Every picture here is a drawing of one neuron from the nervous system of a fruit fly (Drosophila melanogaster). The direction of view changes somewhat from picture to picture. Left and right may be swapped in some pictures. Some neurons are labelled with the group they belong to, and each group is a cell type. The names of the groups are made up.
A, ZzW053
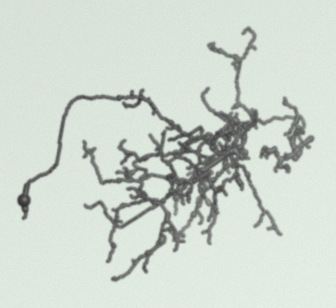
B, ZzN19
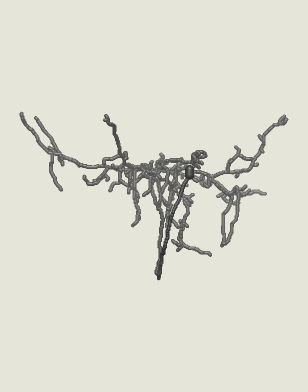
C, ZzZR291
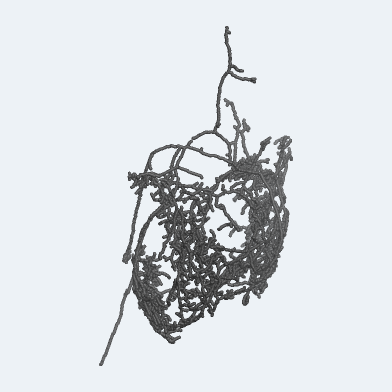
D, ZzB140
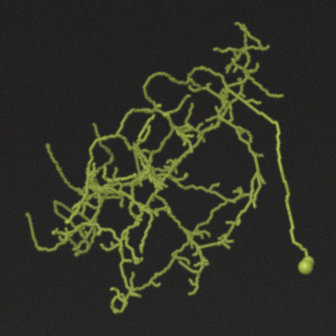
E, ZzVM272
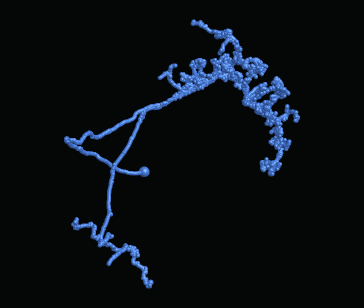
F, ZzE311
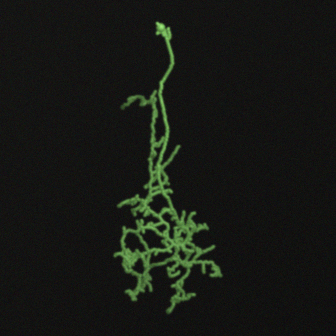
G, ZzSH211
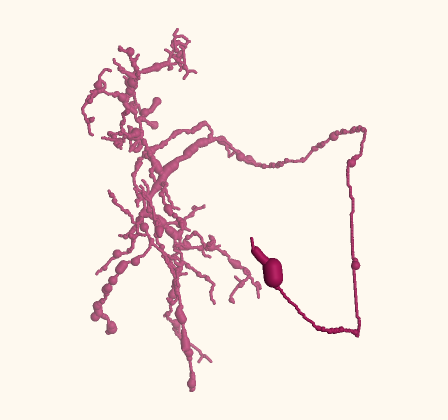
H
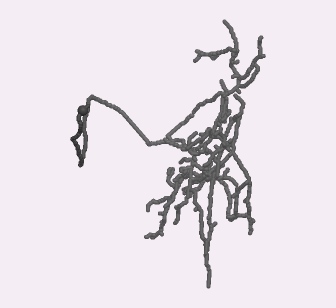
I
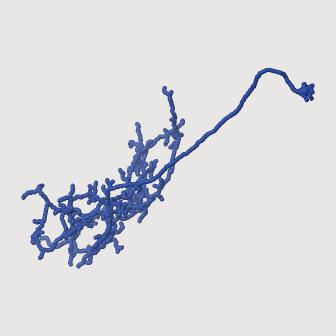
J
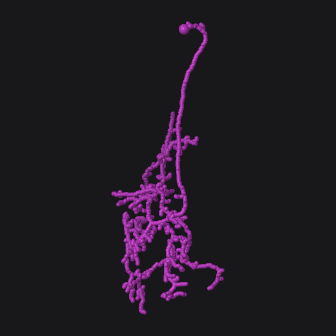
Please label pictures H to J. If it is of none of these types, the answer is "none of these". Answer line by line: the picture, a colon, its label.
H: ZzSH211
I: ZzE311
J: ZzE311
